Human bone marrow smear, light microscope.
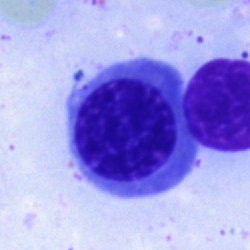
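Erythroblast, central cell: round, with a smooth outline. The nucleus is placed off-centre, toward the left of the cell. The cytoplasm is blue and shows no granules.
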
